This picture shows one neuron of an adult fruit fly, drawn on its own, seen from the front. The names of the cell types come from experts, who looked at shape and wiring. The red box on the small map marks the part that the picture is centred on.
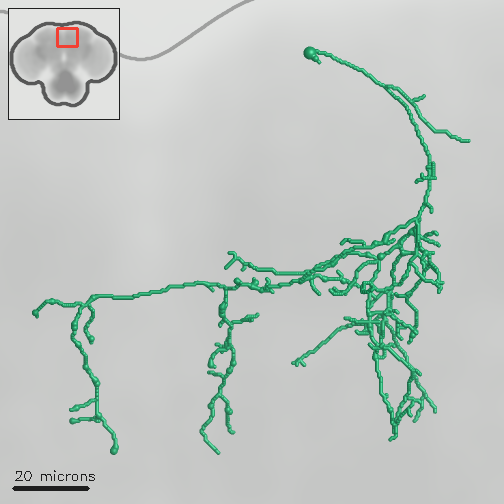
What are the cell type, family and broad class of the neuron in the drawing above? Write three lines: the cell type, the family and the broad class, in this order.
CL182
hemilineage SMPp&v1_posterior
central-brain intrinsic neuron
